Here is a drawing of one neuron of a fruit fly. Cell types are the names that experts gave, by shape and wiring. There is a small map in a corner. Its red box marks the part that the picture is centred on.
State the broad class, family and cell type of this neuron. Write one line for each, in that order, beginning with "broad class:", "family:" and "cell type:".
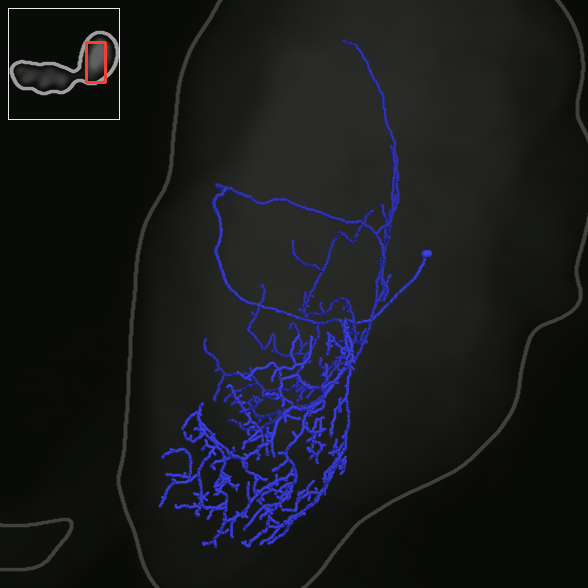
broad class: optic-lobe intrinsic neuron
family: hemilineage VPNl&d1_lateral
cell type: MeVPMe7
